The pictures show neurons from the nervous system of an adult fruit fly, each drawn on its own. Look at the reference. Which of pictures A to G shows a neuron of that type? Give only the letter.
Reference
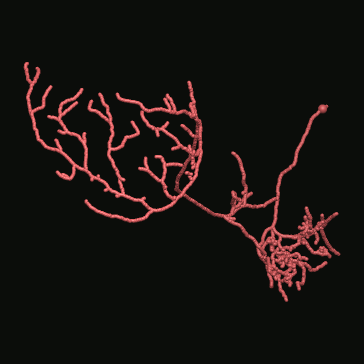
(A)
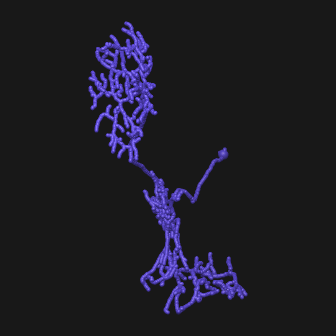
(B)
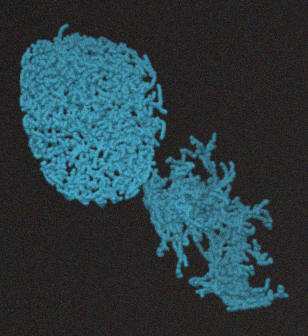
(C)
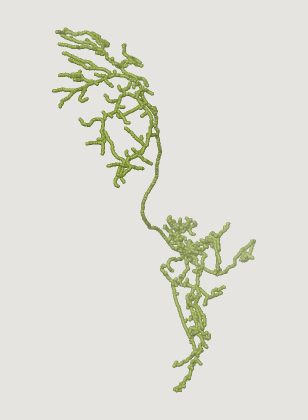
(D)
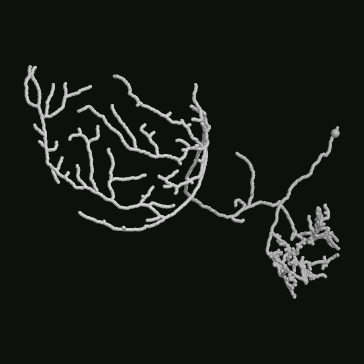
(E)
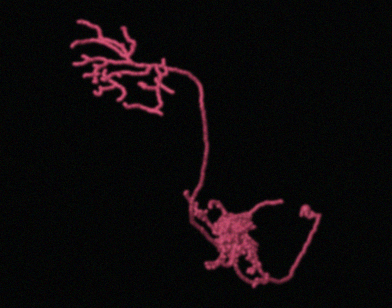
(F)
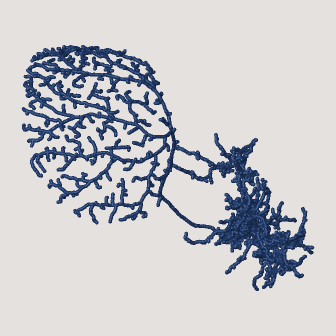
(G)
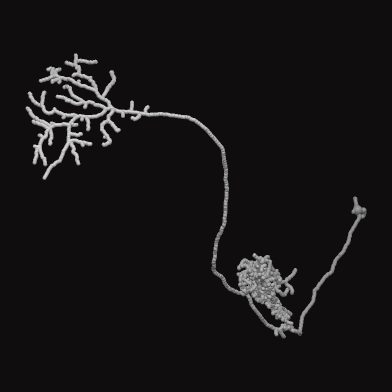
D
